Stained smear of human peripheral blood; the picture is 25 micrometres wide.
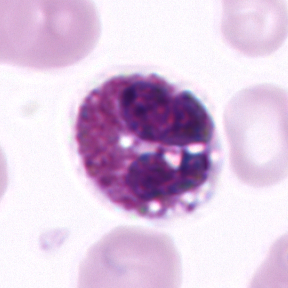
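Eosinophil, about 13 micrometres across, at the centre of a stained smear of human peripheral blood. I notice its nucleus is divided into two lobes, one above the other, with a narrow pale band separating them. The cytoplasm, I see, is packed with coarse granules, and they are reddish-purple.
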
